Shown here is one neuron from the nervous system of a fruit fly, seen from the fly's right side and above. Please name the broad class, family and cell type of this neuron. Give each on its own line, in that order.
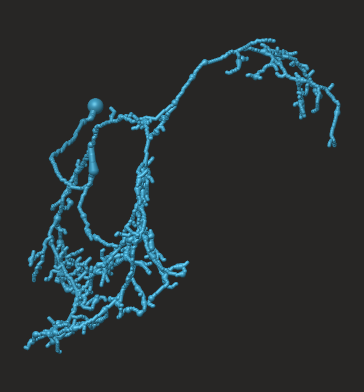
central-brain intrinsic neuron
hemilineage SLPp&v1_posterior
CL134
